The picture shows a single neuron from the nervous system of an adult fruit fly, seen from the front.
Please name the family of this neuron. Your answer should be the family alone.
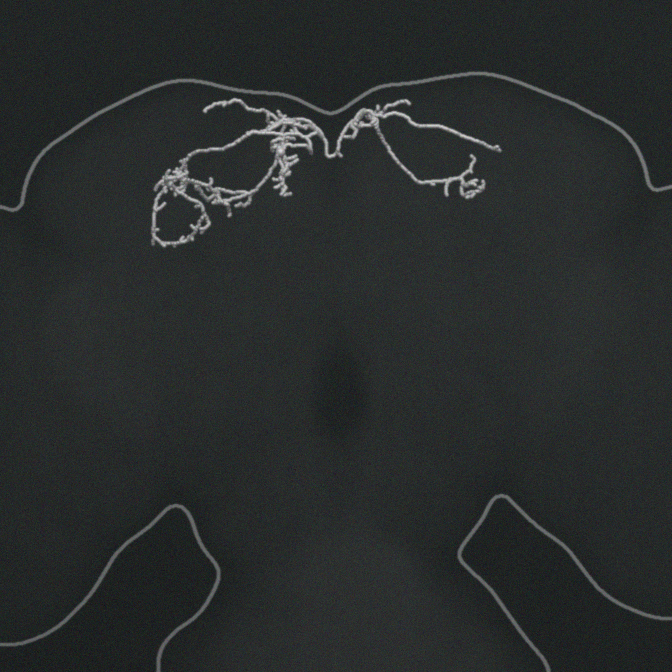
hemilineage SMPad1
